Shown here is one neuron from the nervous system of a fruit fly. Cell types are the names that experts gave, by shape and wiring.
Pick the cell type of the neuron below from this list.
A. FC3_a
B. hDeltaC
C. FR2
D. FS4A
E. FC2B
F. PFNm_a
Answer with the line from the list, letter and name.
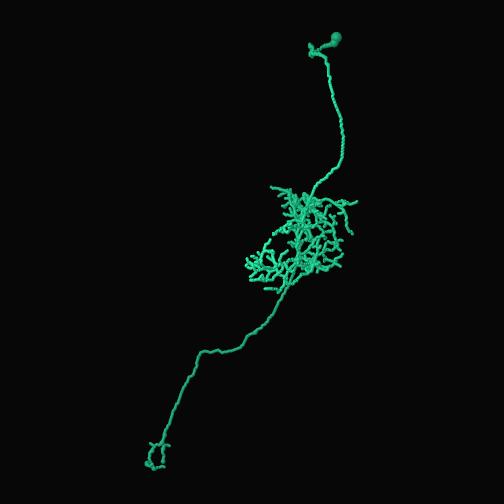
E. FC2B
